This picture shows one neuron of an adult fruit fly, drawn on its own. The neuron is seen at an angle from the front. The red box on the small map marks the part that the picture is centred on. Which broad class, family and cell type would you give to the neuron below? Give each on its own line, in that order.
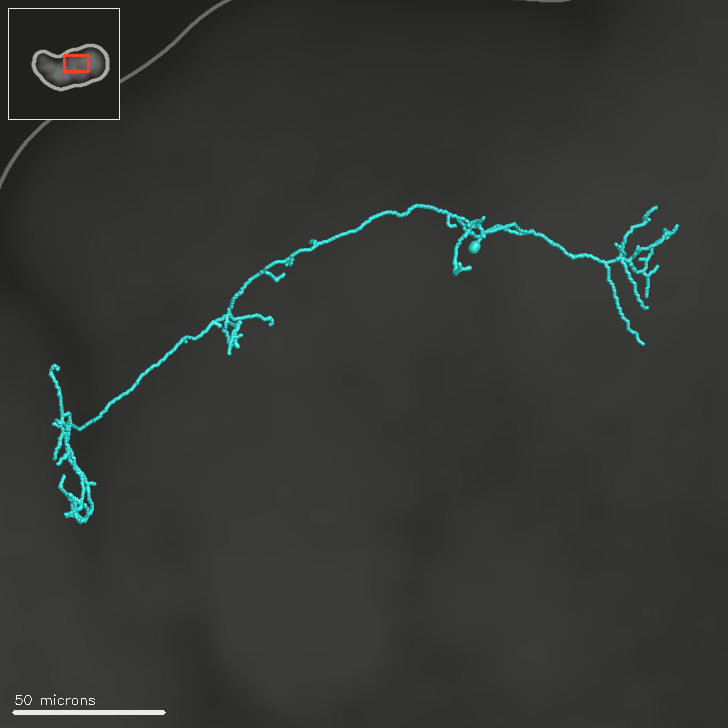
visual centrifugal neuron
hemilineage DM6_posterior
LoVC26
